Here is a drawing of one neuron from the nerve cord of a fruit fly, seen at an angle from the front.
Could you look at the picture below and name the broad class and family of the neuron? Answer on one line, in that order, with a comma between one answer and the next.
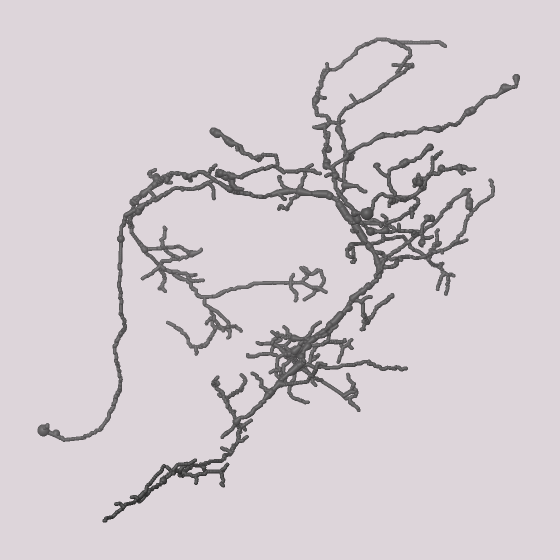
nerve-cord intrinsic neuron, hemilineage 03B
